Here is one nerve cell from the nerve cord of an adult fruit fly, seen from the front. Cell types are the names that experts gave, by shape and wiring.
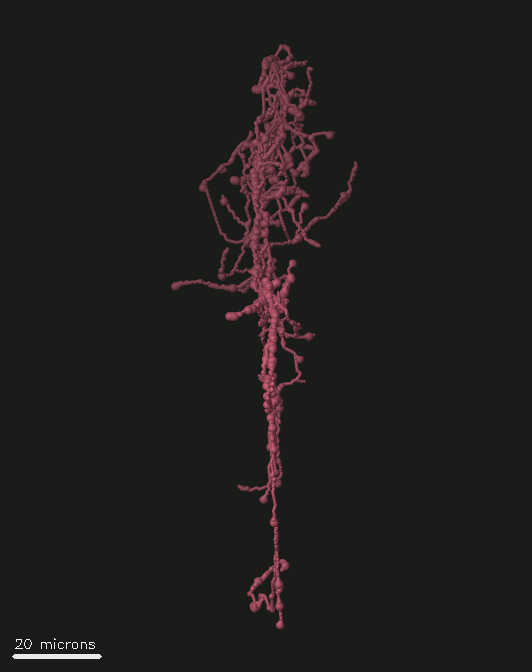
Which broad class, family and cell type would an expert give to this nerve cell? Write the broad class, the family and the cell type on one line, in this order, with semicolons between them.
descending neuron; DNpe; DNpe053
